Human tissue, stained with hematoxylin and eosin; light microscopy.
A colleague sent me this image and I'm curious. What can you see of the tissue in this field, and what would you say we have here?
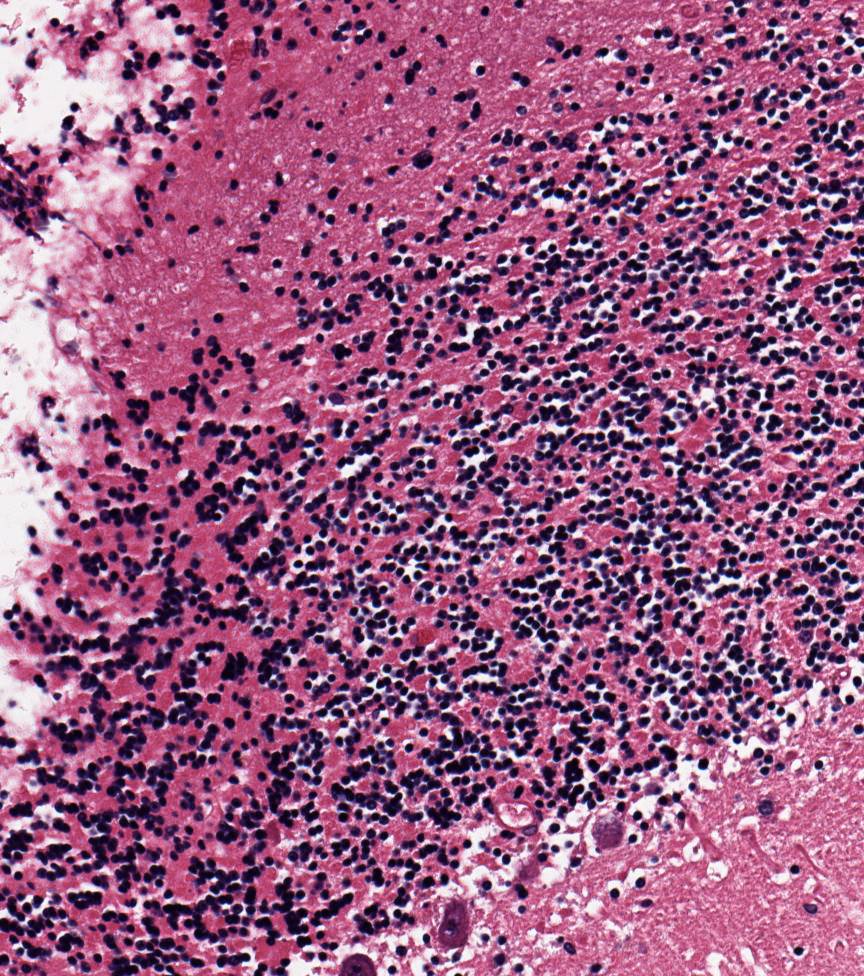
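There is a dense layer of packed nuclei, small, round and darkly stained, with barely any cytoplasm visible. Scattered among them are small pink, cell-free patches. The lower right corner holds a pale pink, finely fibrillar layer with only sparse nuclei. Near the lower edge, a few large neurons with abundant cytoplasm lie along the border between the dense layer and the pale layer. This tissue is cerebellum.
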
